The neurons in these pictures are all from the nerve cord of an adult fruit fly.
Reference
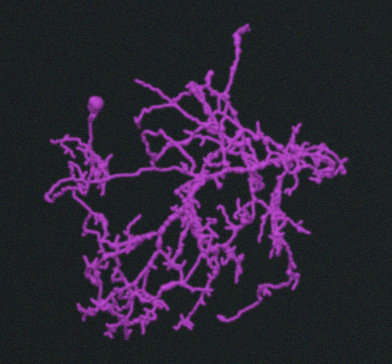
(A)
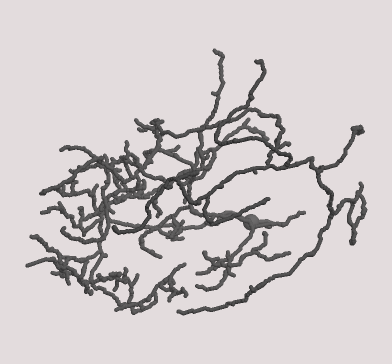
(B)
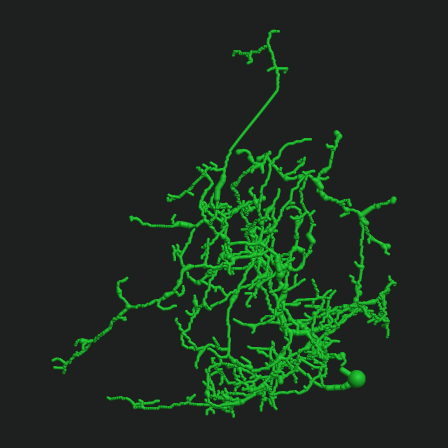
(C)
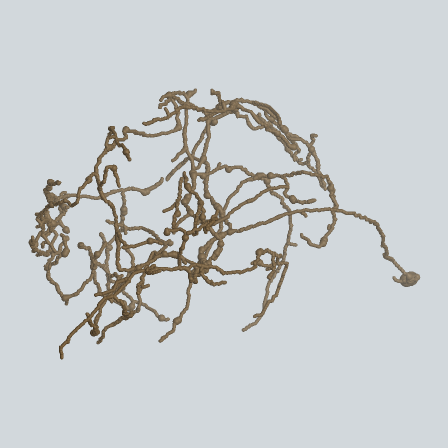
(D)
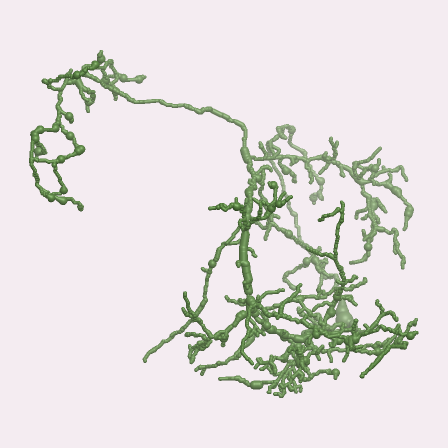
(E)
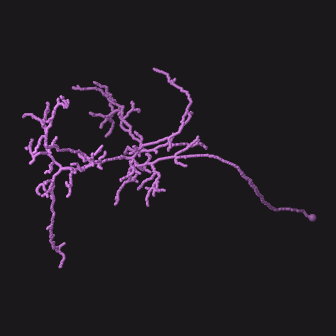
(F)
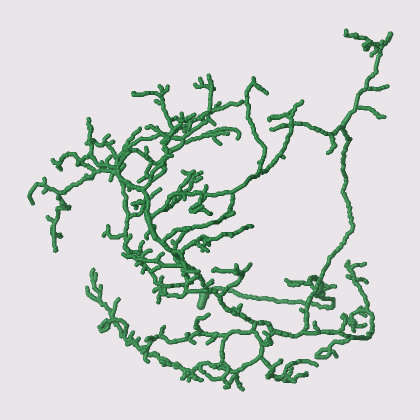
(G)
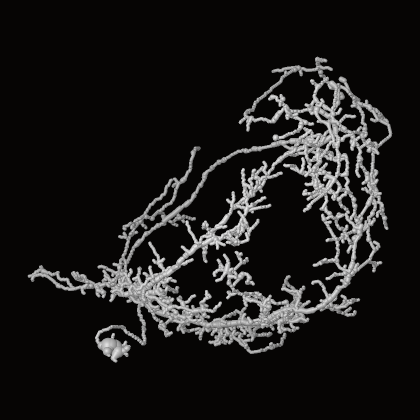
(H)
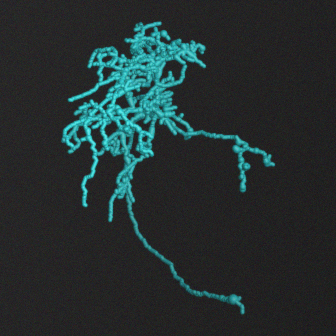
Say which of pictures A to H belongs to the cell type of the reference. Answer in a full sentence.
The neuron in picture A is of the same cell type.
